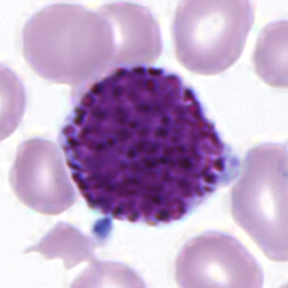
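Basophil at the centre. Notice how the cell is crowded with coarse dark purple granules lying everywhere, even where the nucleus would be, so the outline of the nucleus can't be made out. At the margin the granules give the edge a beaded, knobbly look.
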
